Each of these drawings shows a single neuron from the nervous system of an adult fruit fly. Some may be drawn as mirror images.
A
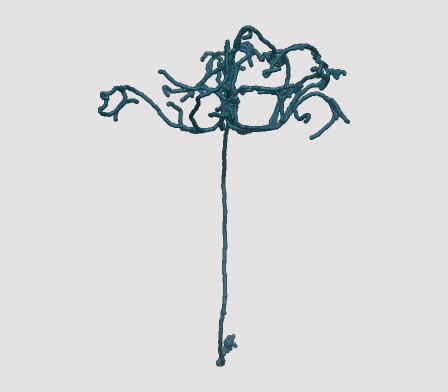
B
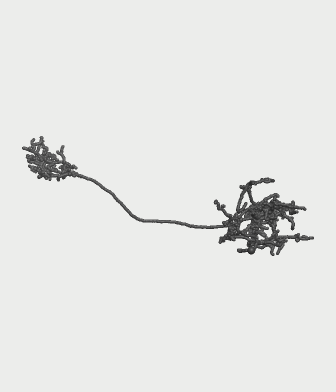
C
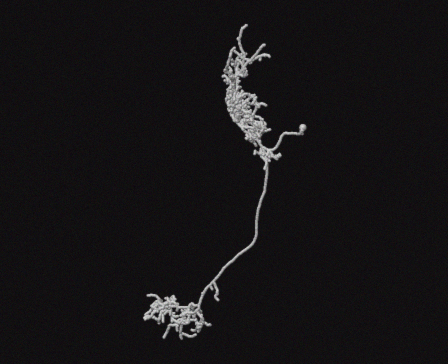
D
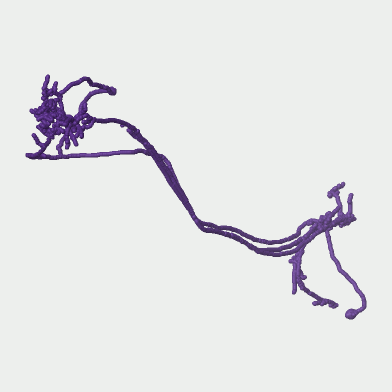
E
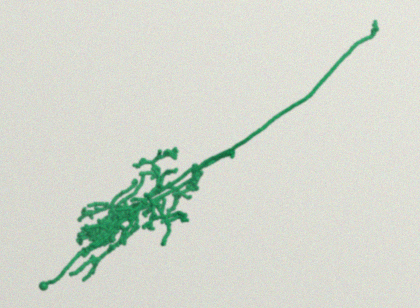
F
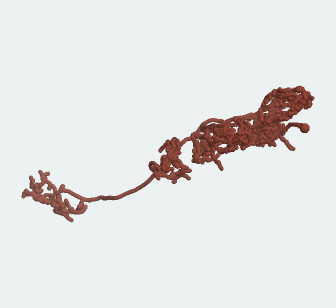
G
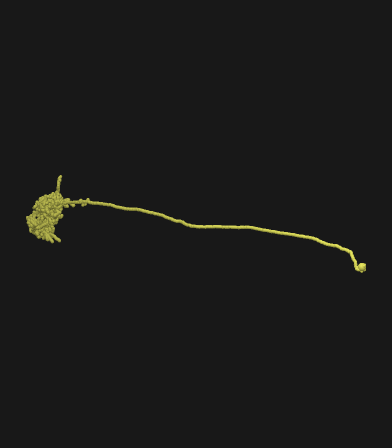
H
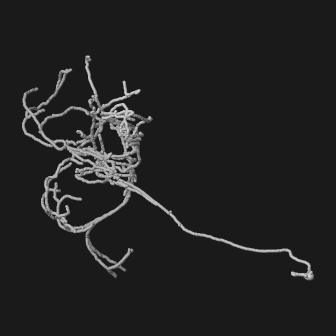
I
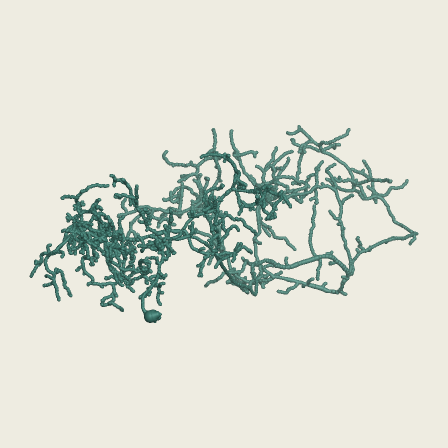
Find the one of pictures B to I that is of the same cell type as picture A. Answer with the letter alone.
H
